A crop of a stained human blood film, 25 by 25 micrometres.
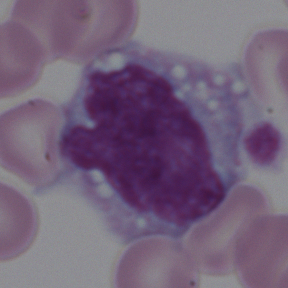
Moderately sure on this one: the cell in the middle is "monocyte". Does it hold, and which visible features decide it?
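Monocyte is a fitting name for this cell. First, the nucleus: it is irregular and folded, with a notch on its left side, and measures about 16 by 11 micrometres.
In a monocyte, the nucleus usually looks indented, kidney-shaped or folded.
Second, many small clear vacuoles lie in the cytoplasm, most numerous at the upper right.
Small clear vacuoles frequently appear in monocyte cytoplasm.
These two points, the folded nucleus and the vacuoles, tip the balance toward monocyte rather than hairy cell. Third, the cytoplasm is pale grey-blue and forms a wider band on the right of the nucleus than on the left. Fourth, no coarse granules are visible in it.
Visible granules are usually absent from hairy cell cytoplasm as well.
On that point alone, either name would fit. Last, the cell outline is irregular rather than smoothly round.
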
